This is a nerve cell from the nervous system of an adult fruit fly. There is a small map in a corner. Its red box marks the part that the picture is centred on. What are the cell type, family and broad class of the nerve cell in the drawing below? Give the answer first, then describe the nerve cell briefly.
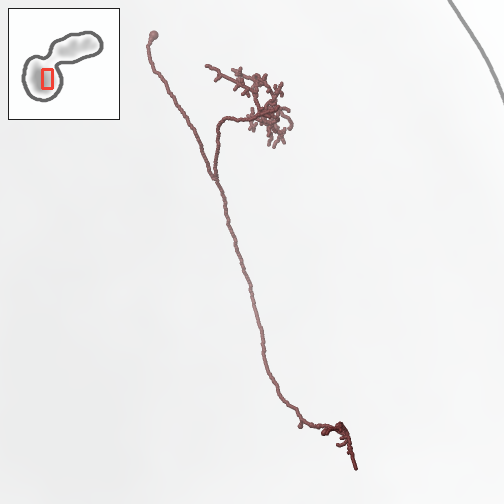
The cell type is LoVP7. Its family is LoVP. Its broad class is visual projection neuron. In this view it is taller than it is wide.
